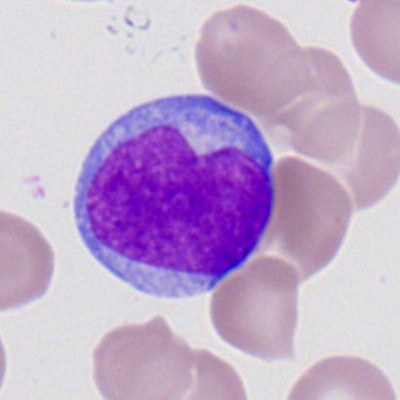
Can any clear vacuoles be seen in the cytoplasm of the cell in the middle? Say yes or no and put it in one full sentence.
No, no vacuoles are found within the cytoplasm of the cell.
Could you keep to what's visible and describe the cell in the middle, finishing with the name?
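The outline of the cell in the middle is round and smooth. A notch marks the upper edge of the nucleus. The chromatin is finely textured rather than coarsely clumped. The cytoplasm is blue. This cell is a myeloblast.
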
